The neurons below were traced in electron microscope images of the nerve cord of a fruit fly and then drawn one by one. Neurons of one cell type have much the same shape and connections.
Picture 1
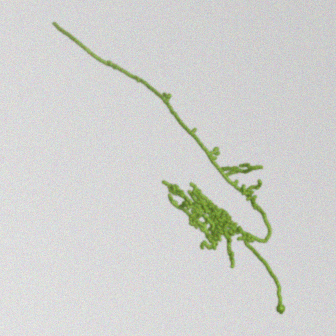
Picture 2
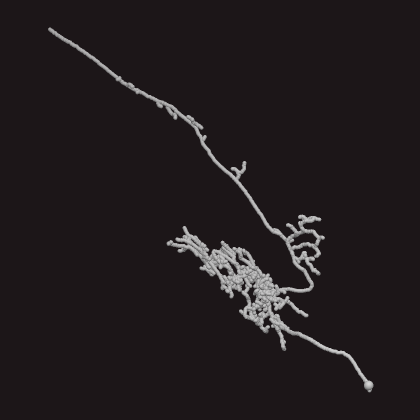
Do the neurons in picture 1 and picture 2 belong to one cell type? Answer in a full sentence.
They are of the same cell type.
